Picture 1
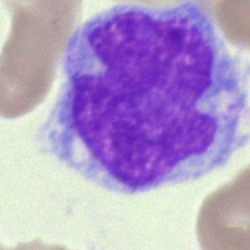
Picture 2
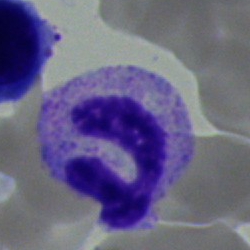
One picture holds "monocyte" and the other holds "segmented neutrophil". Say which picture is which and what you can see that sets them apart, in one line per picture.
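In picture 1 we see a monocyte: The nucleus fills most of the cell.
In picture 2 we see a segmented neutrophil: The cytoplasm is plentiful and pale lilac.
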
